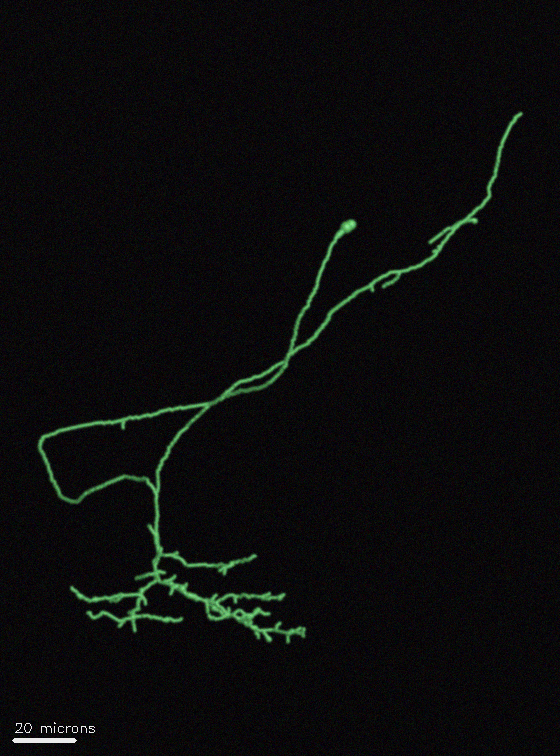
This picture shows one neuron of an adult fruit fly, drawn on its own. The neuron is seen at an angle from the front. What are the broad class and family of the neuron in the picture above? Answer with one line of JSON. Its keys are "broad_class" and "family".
{"broad_class": "nerve-cord intrinsic neuron", "family": "hemilineage 23B"}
